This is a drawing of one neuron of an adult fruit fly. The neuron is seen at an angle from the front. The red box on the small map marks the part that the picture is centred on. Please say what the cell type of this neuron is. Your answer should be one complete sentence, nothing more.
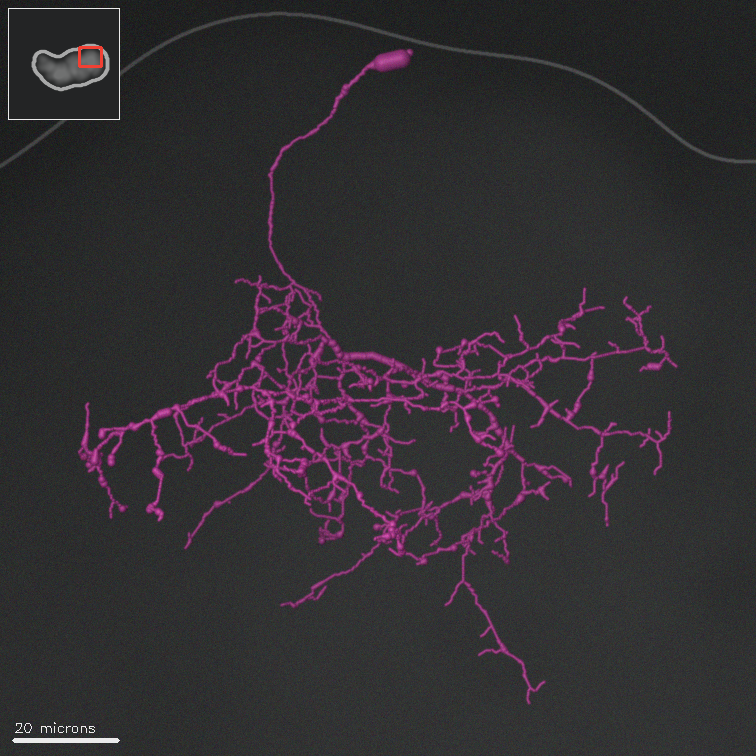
Under the cell type SMP245 falls this neuron.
